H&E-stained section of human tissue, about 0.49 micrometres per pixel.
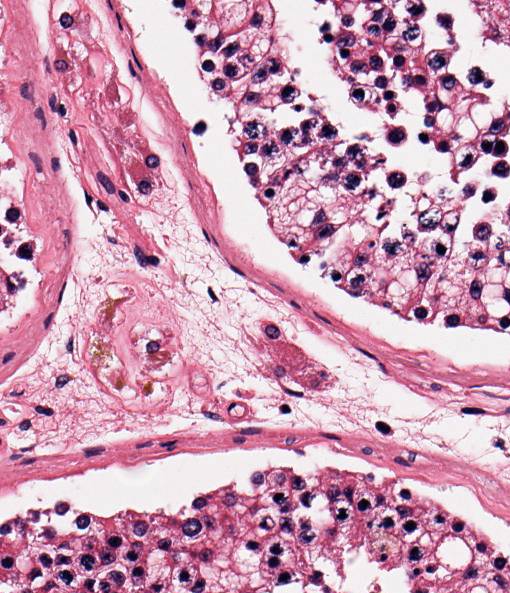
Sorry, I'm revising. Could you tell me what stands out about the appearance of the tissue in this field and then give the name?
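Upper right tubule: many epithelial cells with pale, vacuolated cytoplasm. Centre-left interstitium: loose, pale, finely fibrillar; small cell cluster with golden-brown granular pigment. Near field centre: a few interstitial cells with abundant pink granular cytoplasm. Tissue: testis.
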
